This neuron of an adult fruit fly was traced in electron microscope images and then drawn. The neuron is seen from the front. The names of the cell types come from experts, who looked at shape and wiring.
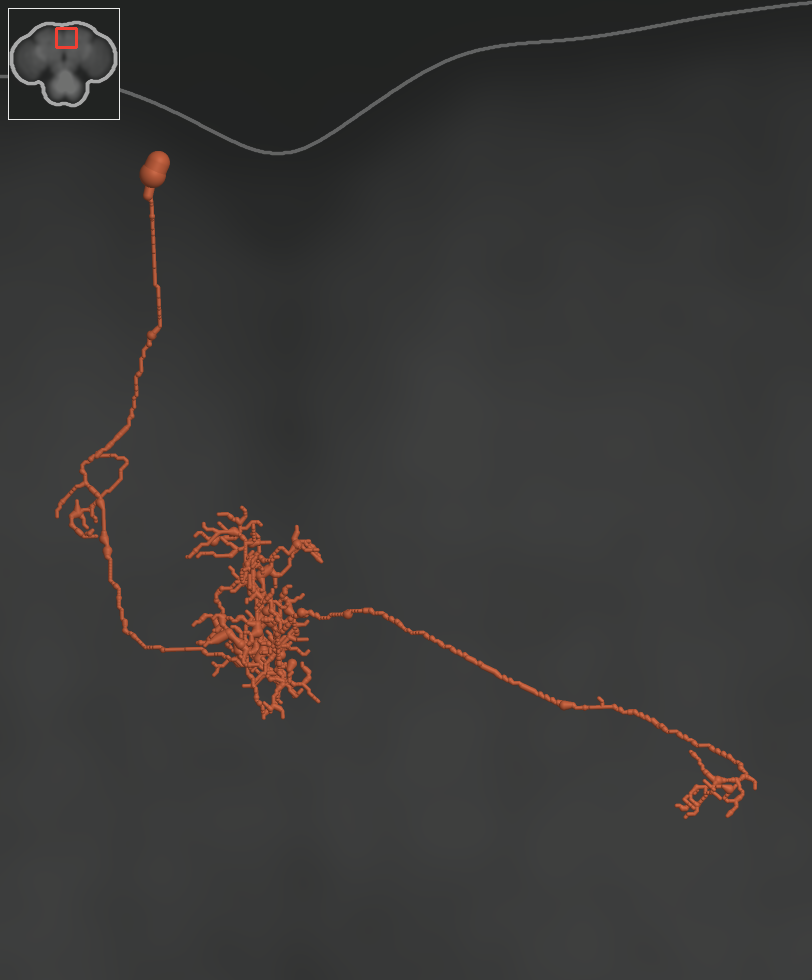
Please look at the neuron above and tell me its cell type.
PFR_a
